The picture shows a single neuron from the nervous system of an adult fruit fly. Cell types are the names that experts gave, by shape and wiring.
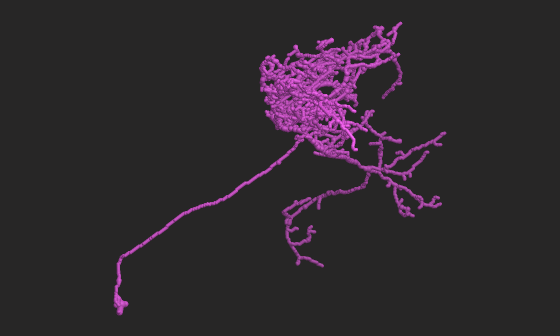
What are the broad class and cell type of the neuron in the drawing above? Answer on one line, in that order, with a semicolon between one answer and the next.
central-brain intrinsic neuron; LAL052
